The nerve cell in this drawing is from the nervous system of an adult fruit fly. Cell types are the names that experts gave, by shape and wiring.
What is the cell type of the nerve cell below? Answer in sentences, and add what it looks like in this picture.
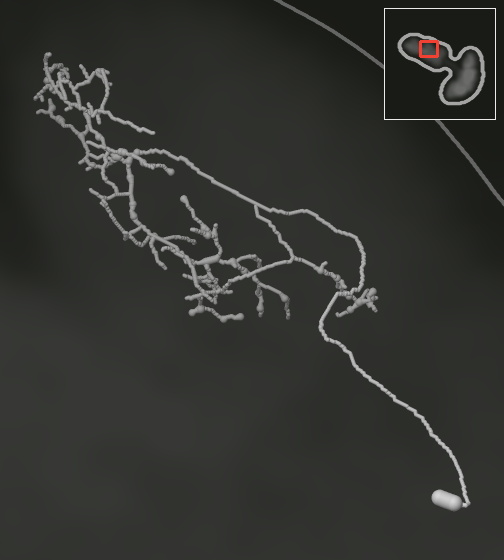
It is of cell type IN14A061. Its broad class is nerve-cord intrinsic neuron. It lies in the nerve cord. Its cell body lies at the lower right of the picture. Dozens of branch ends can be seen.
